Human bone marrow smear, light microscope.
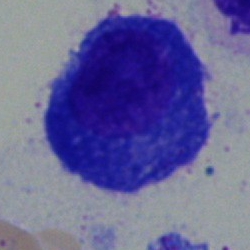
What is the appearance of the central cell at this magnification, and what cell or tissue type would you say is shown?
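Look at how intensely the cytoplasm takes up the stain here, a really deep blue. Because the nucleus and cytoplasm are both so dark, you can barely tell where one ends and the other begins. The lower part comes out lighter and more mottled than the top. The edge is a bit ragged too, with small bumps, mostly at the upper left. That's a plasma cell.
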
